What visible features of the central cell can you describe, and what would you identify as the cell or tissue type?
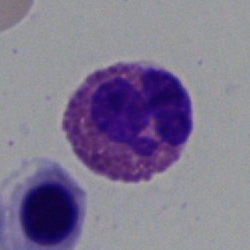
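Several separate lobes make up the nucleus, which lies toward the upper part of the cell and leaves a wider band of cytoplasm below it. Its chromatin is dark purple and densely condensed. The cytoplasm is plentiful and pinkish-purple. This cell is an eosinophil.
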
